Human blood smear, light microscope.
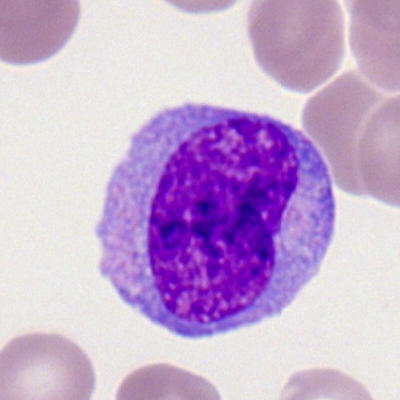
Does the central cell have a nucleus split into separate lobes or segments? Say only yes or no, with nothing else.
No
